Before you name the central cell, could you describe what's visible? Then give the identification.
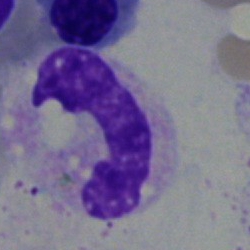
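Thick curved band of a nucleus, bent into a C that opens to the left. Cytoplasm abundant and pale greyish-lilac, fine pinkish-lilac granules scattered through it. Outline roughly round, faint against the background. Band neutrophil.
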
